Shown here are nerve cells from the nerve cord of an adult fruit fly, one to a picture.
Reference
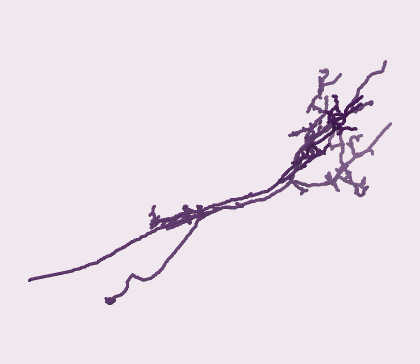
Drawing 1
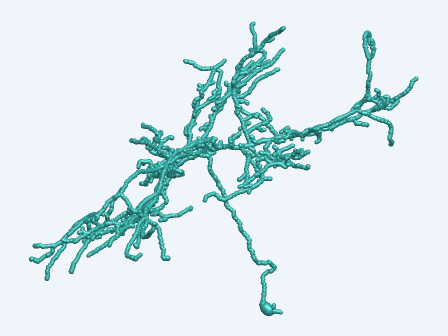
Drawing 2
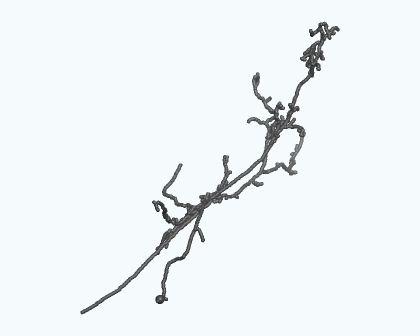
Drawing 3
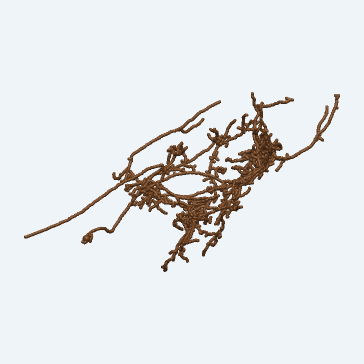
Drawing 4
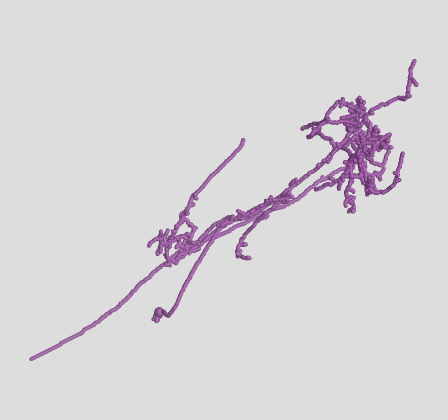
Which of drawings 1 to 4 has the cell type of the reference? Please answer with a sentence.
Drawing 2 shows a nerve cell of the same cell type.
